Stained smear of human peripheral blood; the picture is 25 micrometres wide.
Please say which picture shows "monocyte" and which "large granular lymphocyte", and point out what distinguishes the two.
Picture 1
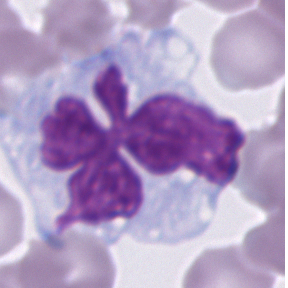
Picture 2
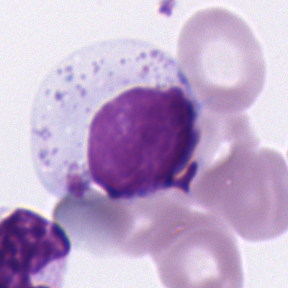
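The monocyte is in picture 1, and the large granular lymphocyte is in picture 2. Start with the nucleus: in picture 1 it is folded into about four broad lobes that meet near the centre, while in picture 2 the chromatin is deep purple and fairly dense across the whole nucleus.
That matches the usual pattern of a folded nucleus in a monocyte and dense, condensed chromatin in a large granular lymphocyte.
Now look at the cytoplasm, which is pale greyish blue in the monocyte and very pale grey-blue in the other cell.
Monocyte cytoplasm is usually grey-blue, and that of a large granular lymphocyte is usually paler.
You will find no distinct granules in the monocyte, only a few small clear spaces that look like vacuoles.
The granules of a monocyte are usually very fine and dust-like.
Last, the outlines: irregular in picture 1, with red cells pressing on several sides, but smooth and evenly rounded at the free upper-left edge in picture 2, where red cells press on the right and lower sides.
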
